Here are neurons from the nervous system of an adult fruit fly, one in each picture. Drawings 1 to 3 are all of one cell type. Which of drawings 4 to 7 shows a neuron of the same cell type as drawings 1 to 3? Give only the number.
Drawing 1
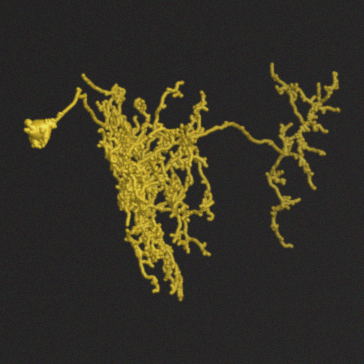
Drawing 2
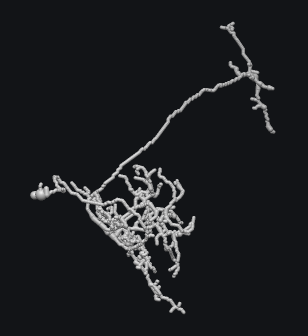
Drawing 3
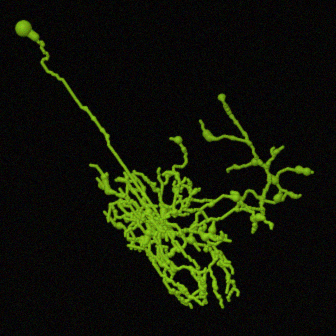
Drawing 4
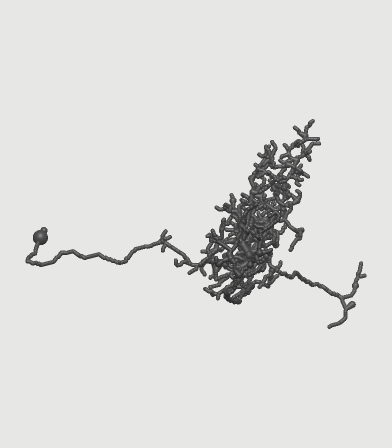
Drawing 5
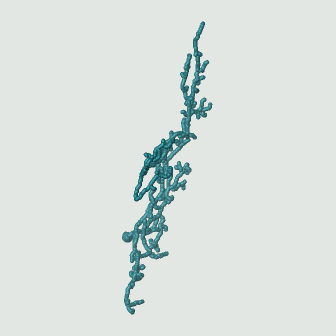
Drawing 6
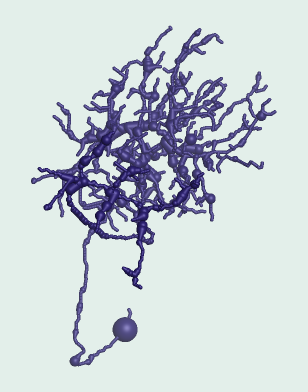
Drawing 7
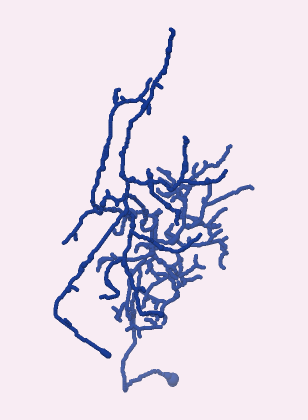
6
